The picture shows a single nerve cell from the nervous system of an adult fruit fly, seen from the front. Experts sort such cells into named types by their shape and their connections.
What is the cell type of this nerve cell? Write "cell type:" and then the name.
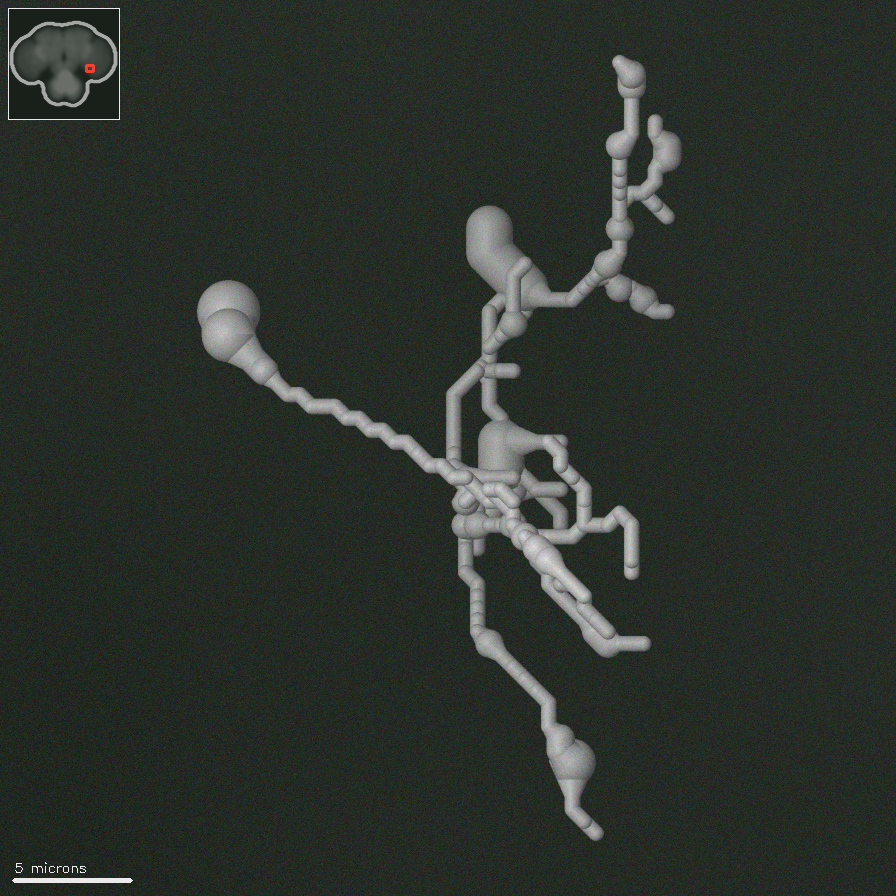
cell type: Dm2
